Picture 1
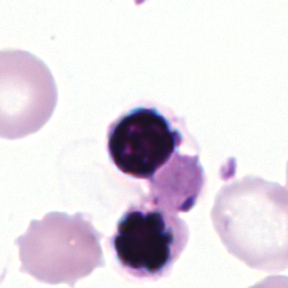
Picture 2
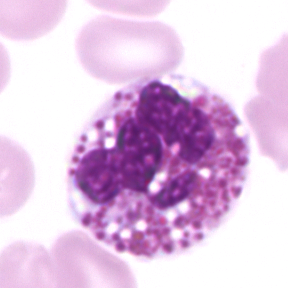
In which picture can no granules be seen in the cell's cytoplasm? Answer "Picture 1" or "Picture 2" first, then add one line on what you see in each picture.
Picture 1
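In picture 1: The cytoplasm shows no visible granules.
In picture 2: The cytoplasm is packed with coarse round reddish-pink granules.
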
